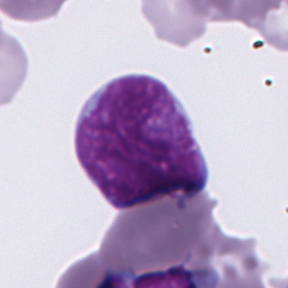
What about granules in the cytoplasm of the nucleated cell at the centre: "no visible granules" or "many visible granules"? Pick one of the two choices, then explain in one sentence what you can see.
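No visible granules. No granules are seen in the cytoplasm.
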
